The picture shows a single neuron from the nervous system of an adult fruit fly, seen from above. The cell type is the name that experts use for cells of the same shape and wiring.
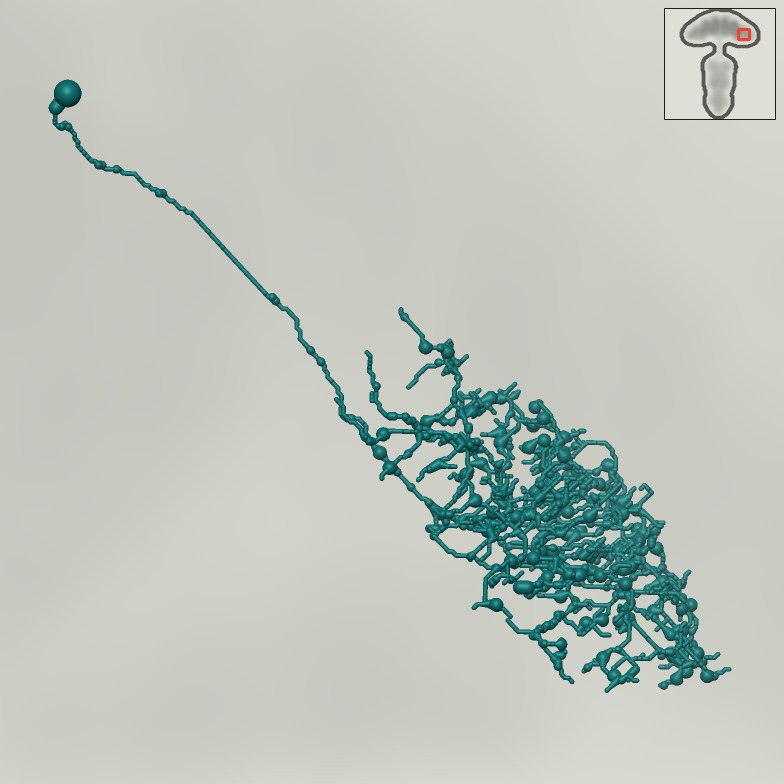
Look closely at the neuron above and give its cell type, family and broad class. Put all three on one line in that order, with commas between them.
Pm6, Pm, optic-lobe intrinsic neuron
